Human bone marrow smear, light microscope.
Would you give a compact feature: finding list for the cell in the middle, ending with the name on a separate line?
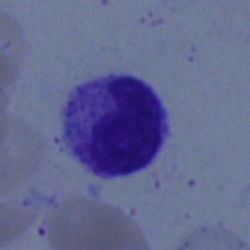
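Outline: round, with a smooth edge
Nucleus position: off-centre, toward the right side
Nucleus size: more than half of the cell
Cytoplasm: sprinkled with fine dark purple granules
Name: metamyelocyte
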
